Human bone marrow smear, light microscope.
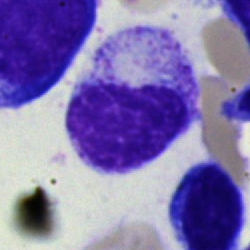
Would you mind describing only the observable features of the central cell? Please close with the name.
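Looking at the outline, I see it is round to oval and smooth. The nucleus sits eccentrically, low in the cell, its chromatin finely granular rather than coarsely clumped. Fine purple granules run through the cytoplasm, densest near the cell edge. So: a metamyelocyte.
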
